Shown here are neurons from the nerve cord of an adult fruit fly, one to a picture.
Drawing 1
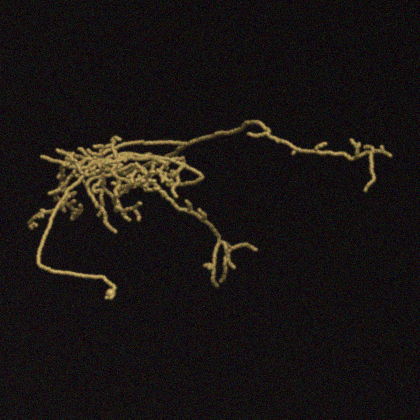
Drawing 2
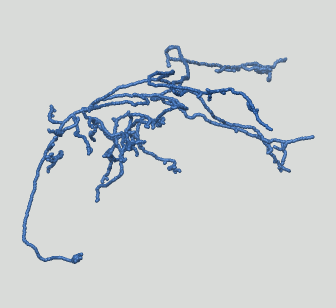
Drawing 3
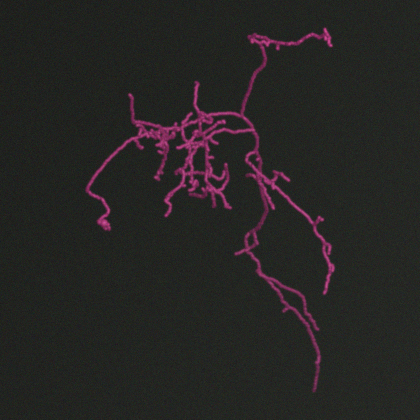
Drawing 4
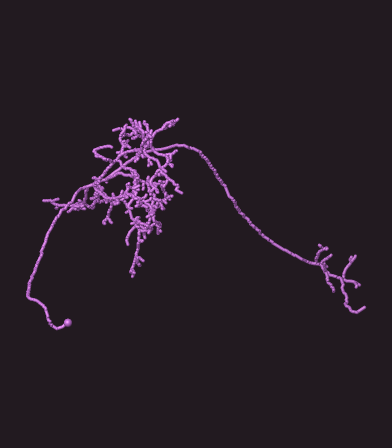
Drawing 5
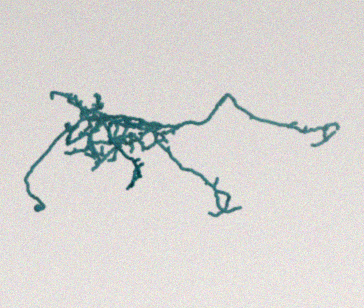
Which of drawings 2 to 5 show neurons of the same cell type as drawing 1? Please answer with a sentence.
Drawing 2, drawing 3 and drawing 5 are of the same cell type.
